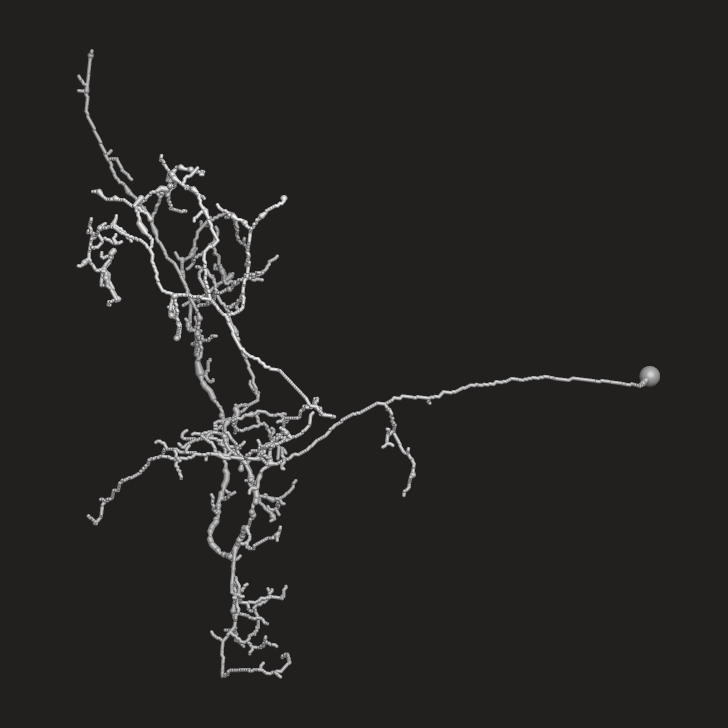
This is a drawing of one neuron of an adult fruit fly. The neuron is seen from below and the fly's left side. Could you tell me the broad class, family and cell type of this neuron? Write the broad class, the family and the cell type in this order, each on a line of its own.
central-brain intrinsic neuron
hemilineage SMPpv2_ventral
AVLP705m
